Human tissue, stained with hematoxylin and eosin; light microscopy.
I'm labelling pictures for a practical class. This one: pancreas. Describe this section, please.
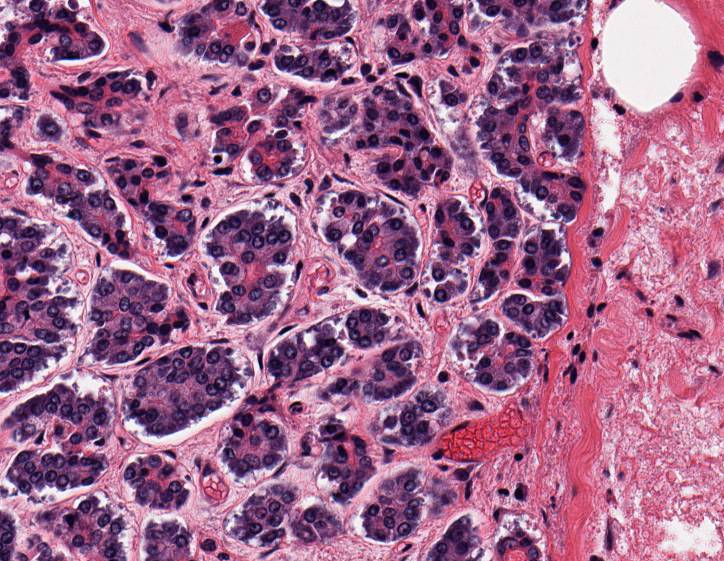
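Rounded nests of closely packed cells occupy the left two-thirds of the field, divided by thin pink fibrous septa. Their nuclei are round, dark and fairly uniform in size. Cytoplasm in the nest cells is dense and purple-tinged, not clear. At lower centre, a cluster of red blood cells sits in the stroma beside the collagen band.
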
